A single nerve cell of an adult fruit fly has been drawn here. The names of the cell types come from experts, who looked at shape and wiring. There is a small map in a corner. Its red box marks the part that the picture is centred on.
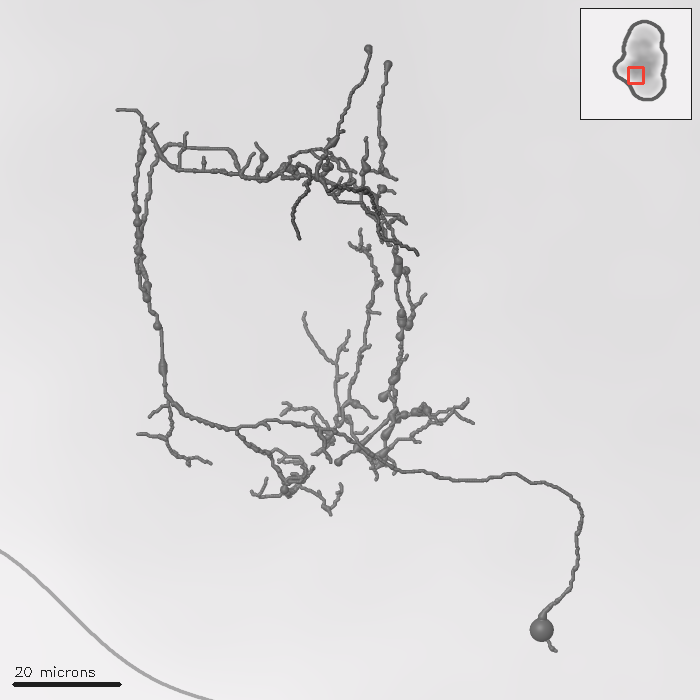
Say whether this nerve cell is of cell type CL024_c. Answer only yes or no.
yes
